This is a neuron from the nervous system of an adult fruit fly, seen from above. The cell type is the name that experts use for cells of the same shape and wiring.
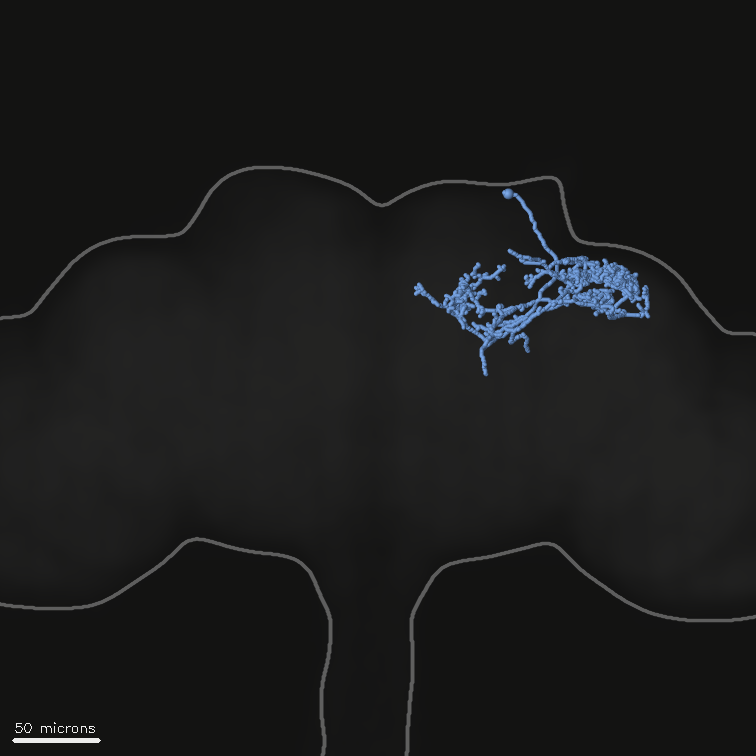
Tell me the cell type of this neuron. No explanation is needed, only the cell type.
AOTU030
